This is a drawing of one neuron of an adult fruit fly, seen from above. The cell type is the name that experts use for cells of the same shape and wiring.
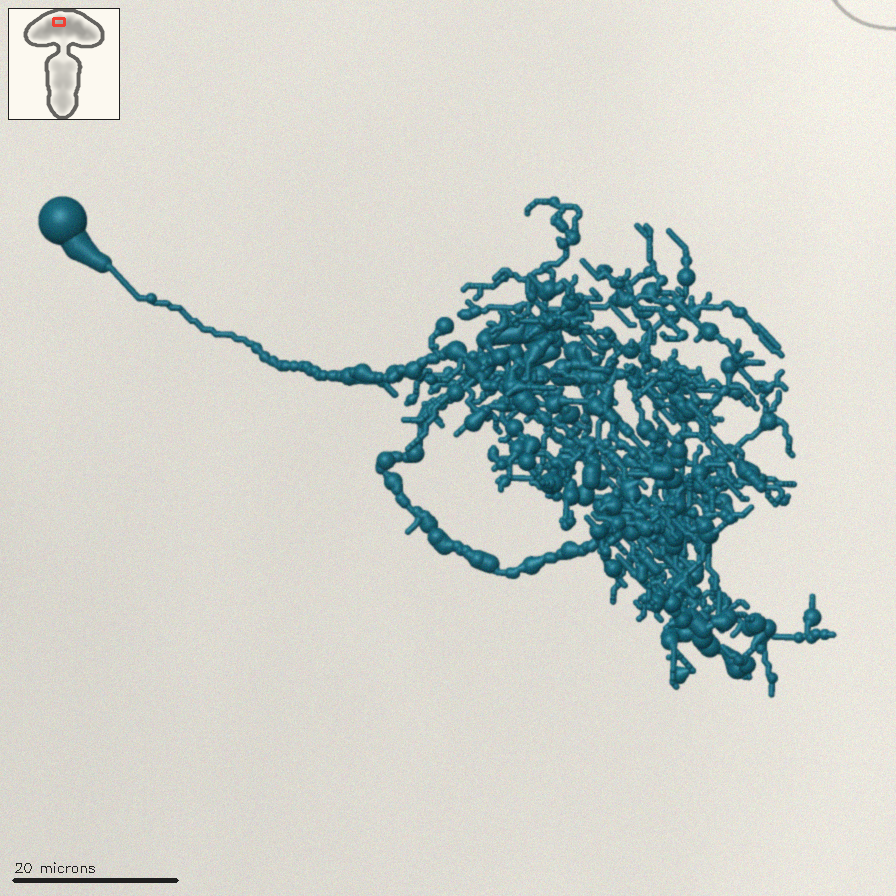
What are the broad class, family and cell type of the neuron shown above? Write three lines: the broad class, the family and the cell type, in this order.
central-brain intrinsic neuron
hemilineage TRdl_b
PRW053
